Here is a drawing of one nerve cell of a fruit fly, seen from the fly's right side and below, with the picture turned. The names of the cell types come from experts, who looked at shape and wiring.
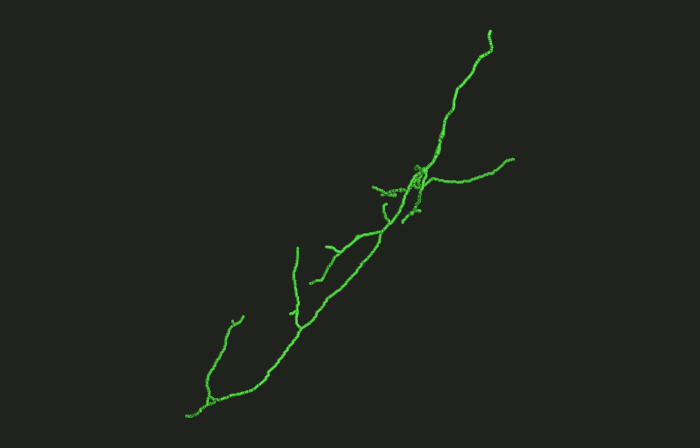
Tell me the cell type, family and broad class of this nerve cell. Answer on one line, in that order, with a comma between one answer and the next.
SNpp11, class mechanosensory proprioceptive, sensory neuron entering the nerve cord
